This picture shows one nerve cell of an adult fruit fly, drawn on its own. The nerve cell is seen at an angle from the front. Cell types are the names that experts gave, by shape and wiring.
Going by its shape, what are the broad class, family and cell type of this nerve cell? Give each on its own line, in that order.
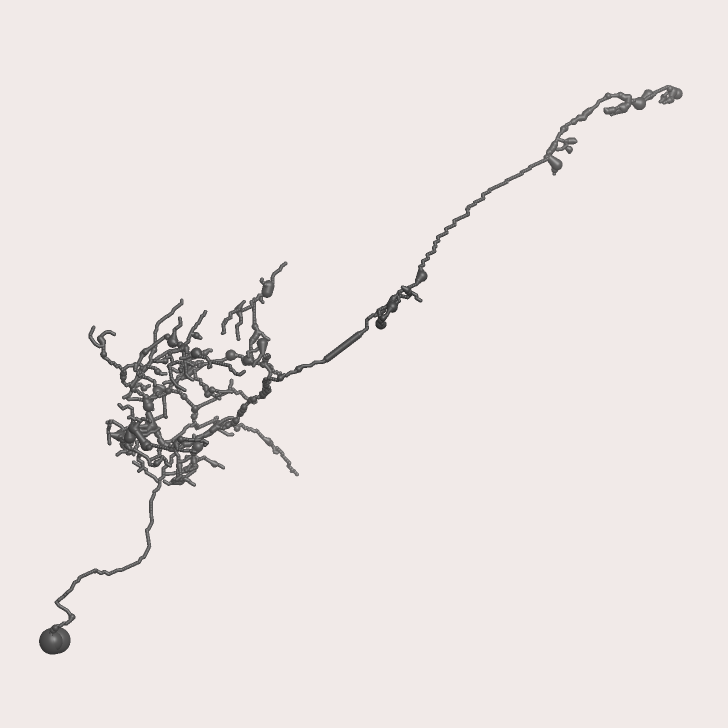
nerve-cord intrinsic neuron
hemilineage 10B
IN10B058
